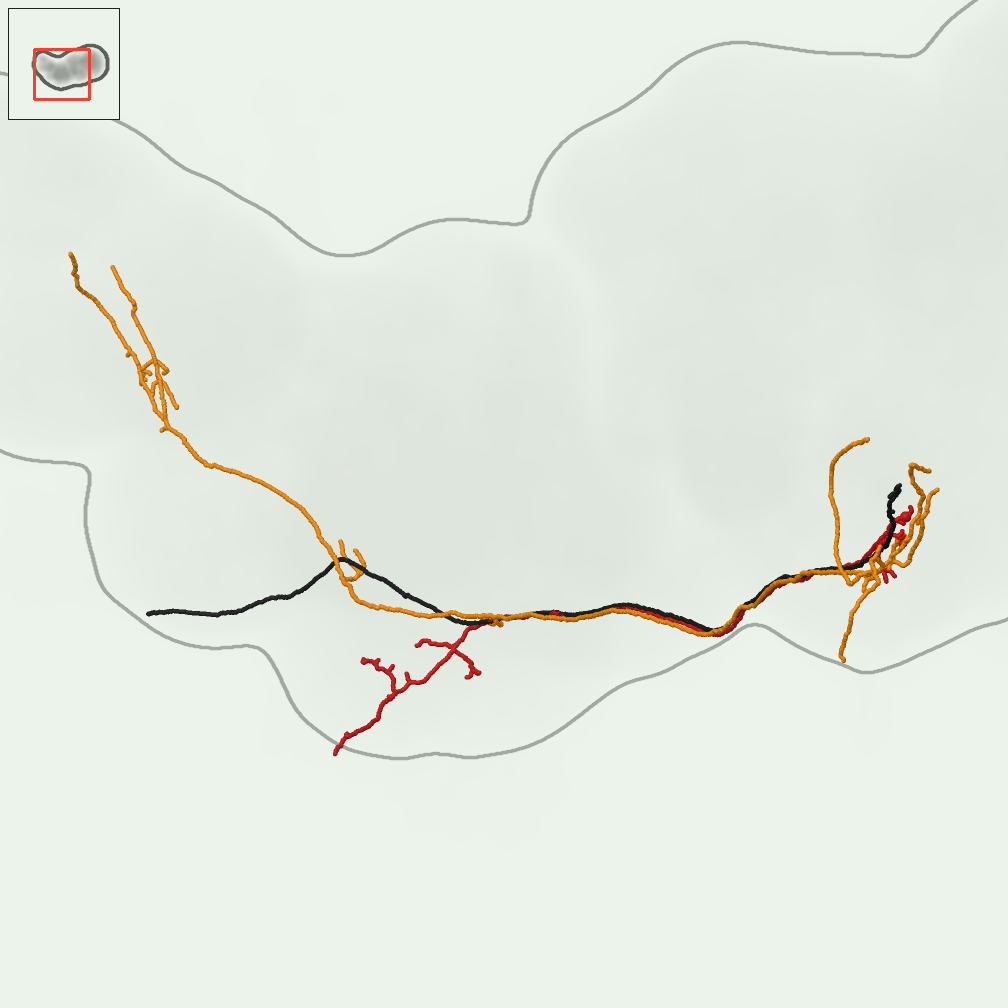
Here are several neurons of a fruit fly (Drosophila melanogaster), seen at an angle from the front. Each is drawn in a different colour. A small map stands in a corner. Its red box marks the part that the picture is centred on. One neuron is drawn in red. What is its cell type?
SAxx02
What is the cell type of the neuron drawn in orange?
LN-DN2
